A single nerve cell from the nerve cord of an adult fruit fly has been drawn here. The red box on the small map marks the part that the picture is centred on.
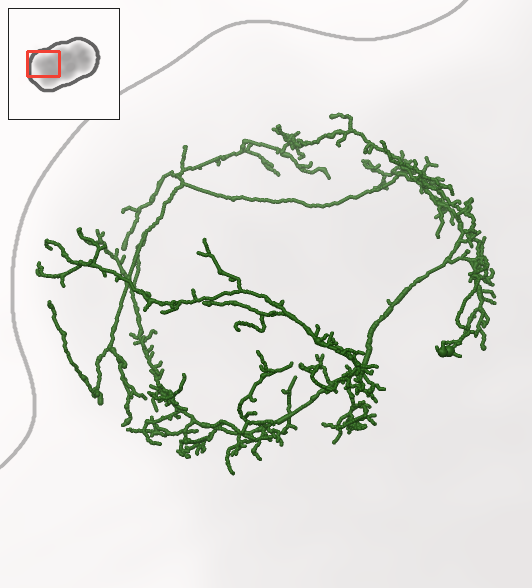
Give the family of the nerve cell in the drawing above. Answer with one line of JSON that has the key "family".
{"family": "hemilineage 04B"}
